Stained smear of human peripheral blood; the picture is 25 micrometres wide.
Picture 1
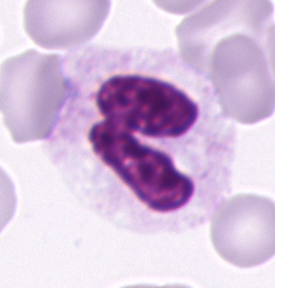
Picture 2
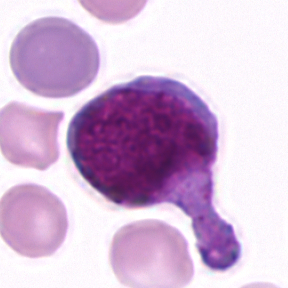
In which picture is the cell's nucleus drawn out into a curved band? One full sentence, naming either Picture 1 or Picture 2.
Picture 1 shows a cell whose nucleus forms a curved band without separate lobes.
